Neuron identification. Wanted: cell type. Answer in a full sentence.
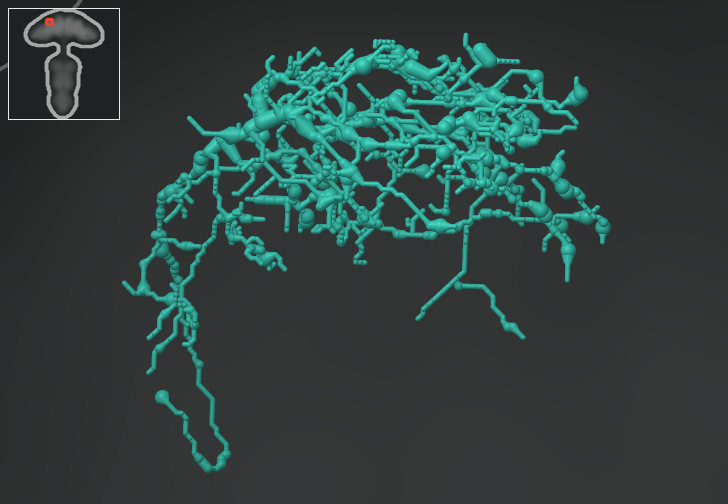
The cell type is CB1287_b.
